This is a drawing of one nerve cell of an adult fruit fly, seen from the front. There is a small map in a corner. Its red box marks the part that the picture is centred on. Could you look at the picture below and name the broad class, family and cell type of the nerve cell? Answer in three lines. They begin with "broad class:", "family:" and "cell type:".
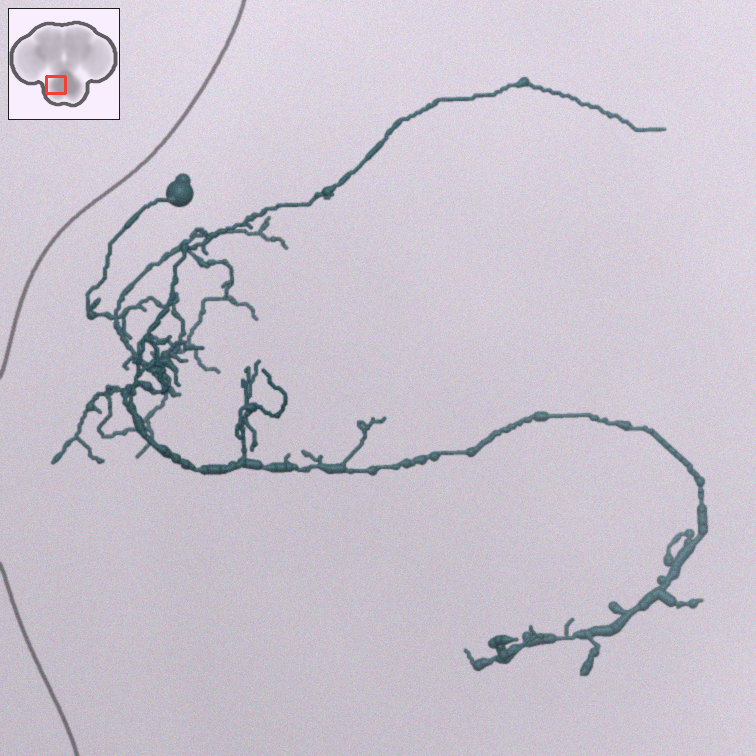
broad class: nerve-cord intrinsic neuron
family: hemilineage 19A
cell type: IN19A088_a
